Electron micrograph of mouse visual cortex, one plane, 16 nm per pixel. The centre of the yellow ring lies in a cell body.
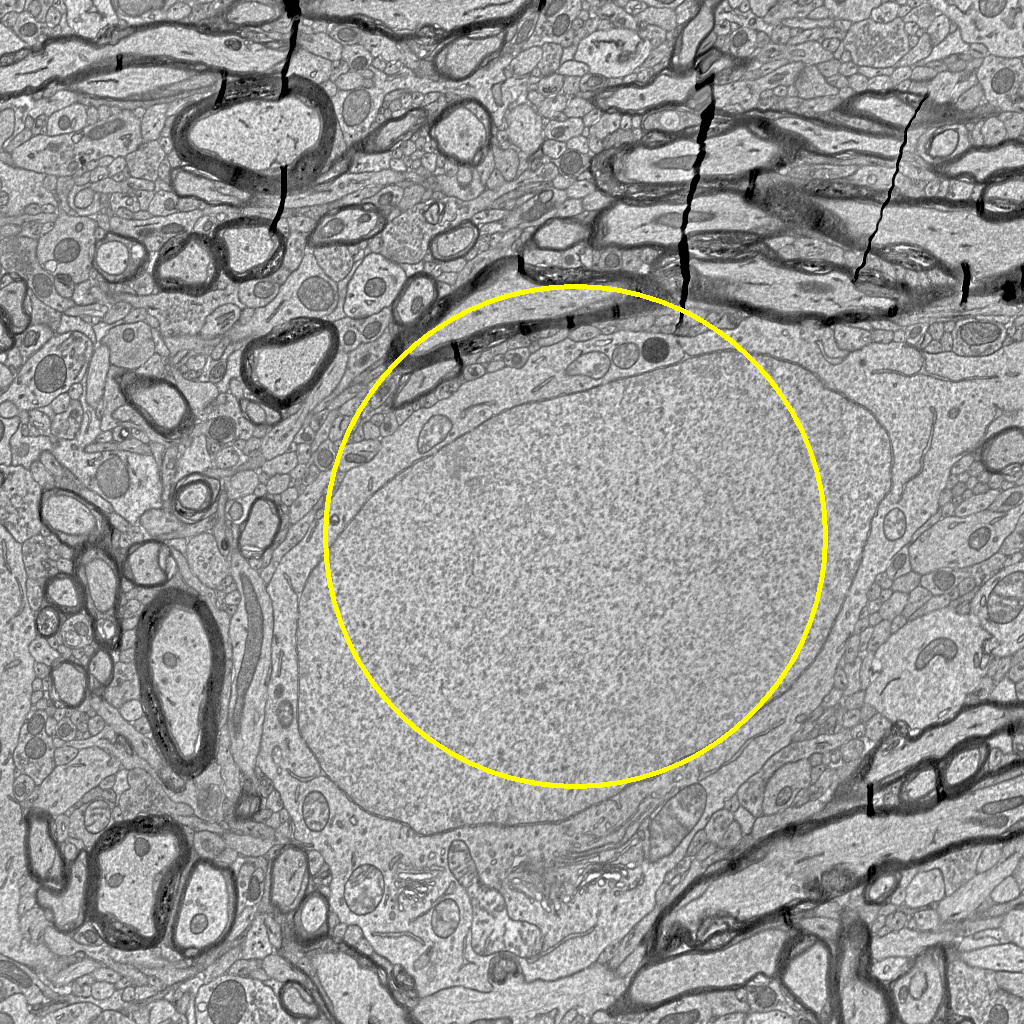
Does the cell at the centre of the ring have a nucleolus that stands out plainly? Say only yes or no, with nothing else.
No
